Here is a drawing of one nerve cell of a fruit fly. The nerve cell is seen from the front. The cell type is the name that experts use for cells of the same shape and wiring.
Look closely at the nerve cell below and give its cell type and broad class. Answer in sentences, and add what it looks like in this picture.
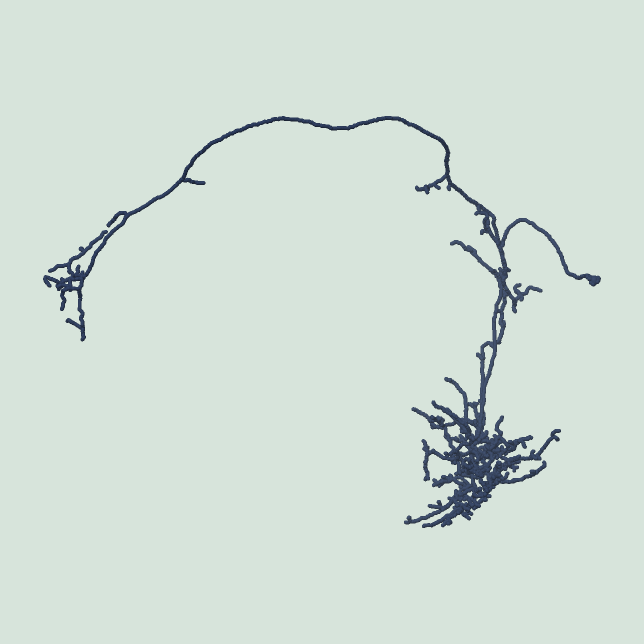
Its cell type is PLP010. It is a central-brain intrinsic neuron. The picture shows dozens of branch ends. As drawn here it is wider than it is tall.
